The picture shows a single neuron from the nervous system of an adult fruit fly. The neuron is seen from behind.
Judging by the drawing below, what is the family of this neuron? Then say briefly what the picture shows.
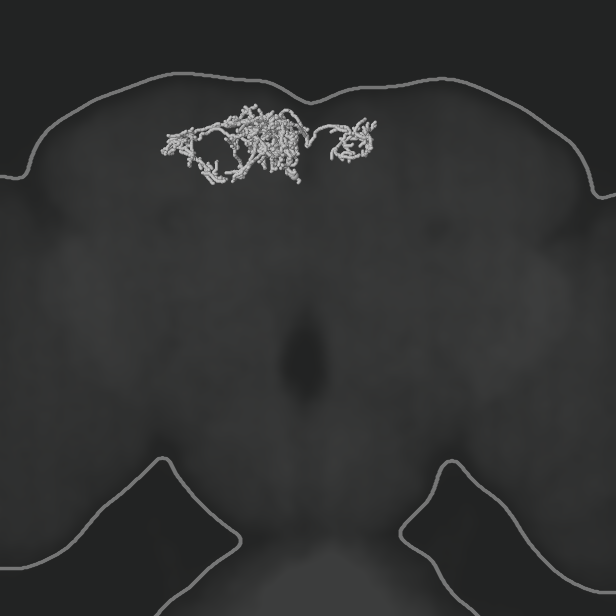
The family is hemilineage SMPad1. Its broad class is central-brain intrinsic neuron. In this view it is more than twice as wide as it is tall.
